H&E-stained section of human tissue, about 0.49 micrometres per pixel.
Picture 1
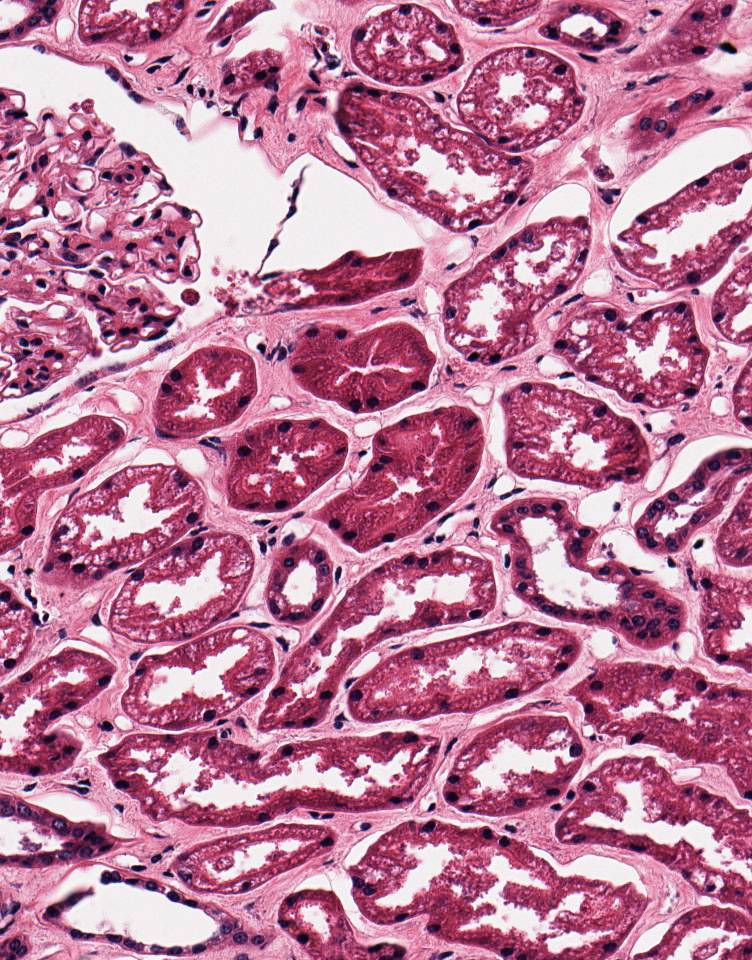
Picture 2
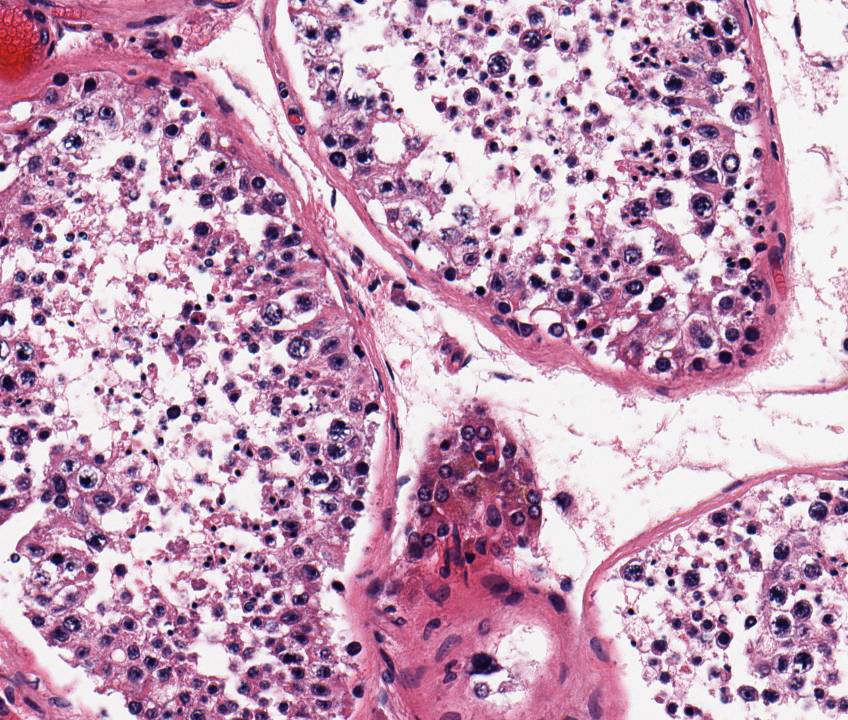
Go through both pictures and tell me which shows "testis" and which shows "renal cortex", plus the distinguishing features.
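Renal cortex appears in picture 1, testis in picture 2. In the renal cortex, closely packed round and elongated tubule sections, separated by narrow strips of stroma, occupy nearly the whole field. Their cells have round, dark nuclei lying in one row near the cell base. Part of a glomerulus, a lobulated tuft of capillary loops crowded with nuclei, lies at the upper left edge. In the testis, each tubule has a thin pink fibrous wall containing flattened, spindle-shaped nuclei, and the tubules are filled with many cells. Among these are large cells with round nuclei and coarse, clumped chromatin, with many small, round, densely dark nuclei scattered between them. At the lower centre, between tubules, lies a cluster of cells with abundant pink cytoplasm and round nuclei.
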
